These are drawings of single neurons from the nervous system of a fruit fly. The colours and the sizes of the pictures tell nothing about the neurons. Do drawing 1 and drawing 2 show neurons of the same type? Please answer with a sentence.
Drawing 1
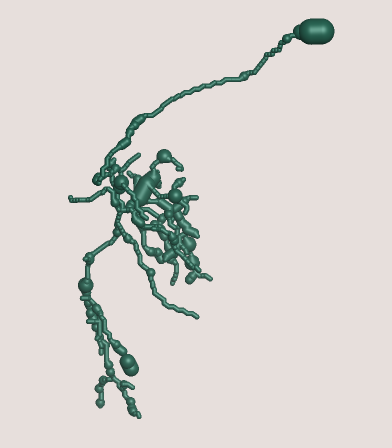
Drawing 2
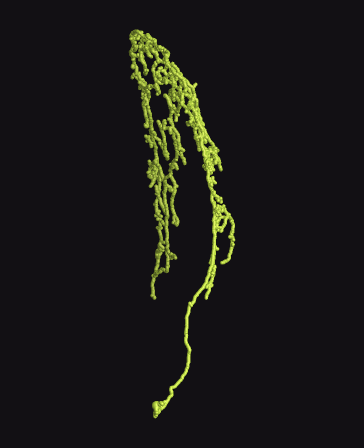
They are of different cell types.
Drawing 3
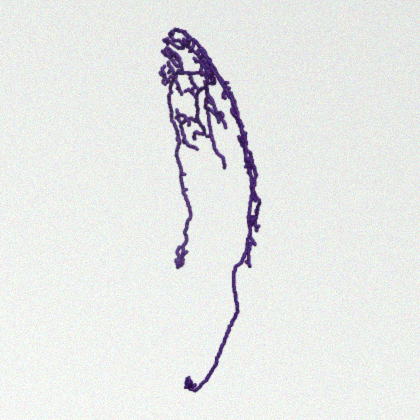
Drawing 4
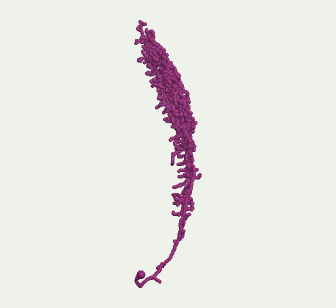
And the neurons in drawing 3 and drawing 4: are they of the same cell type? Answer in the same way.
They are of different cell types.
